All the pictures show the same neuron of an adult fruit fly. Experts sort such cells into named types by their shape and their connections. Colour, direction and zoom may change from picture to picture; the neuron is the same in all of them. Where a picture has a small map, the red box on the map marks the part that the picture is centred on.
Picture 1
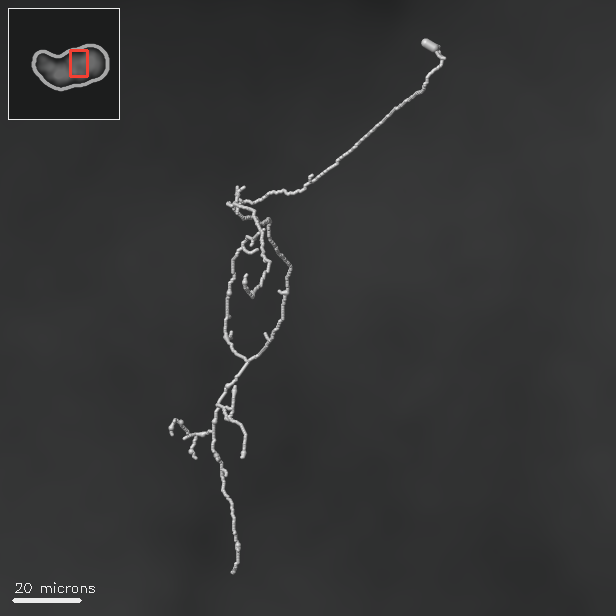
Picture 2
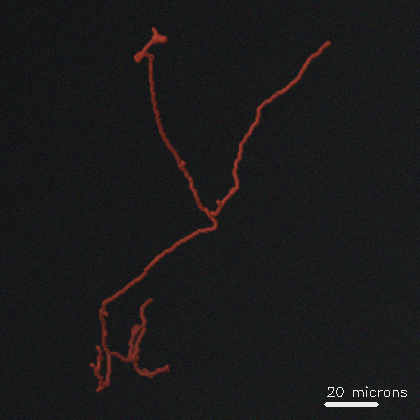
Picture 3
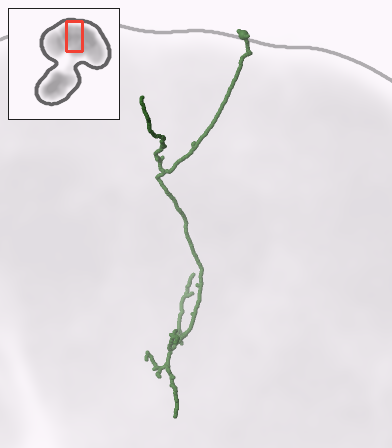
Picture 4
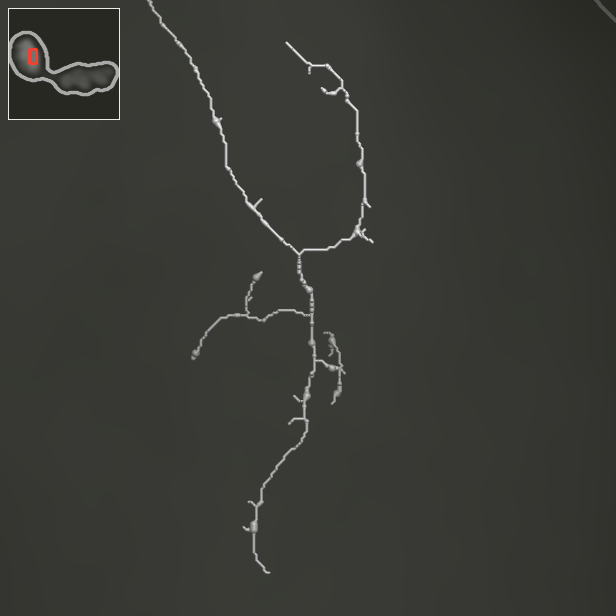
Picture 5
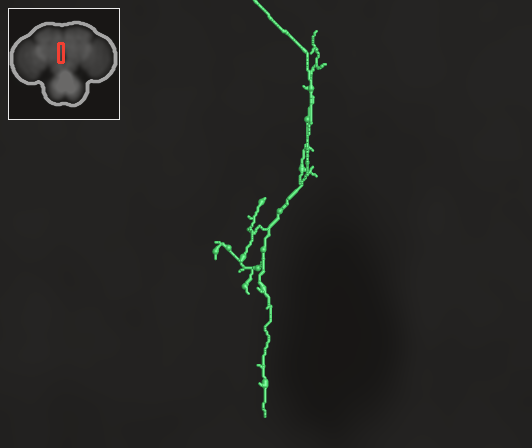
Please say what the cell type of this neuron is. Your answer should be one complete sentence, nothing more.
The cell type name PS008_a2 applies to this neuron.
